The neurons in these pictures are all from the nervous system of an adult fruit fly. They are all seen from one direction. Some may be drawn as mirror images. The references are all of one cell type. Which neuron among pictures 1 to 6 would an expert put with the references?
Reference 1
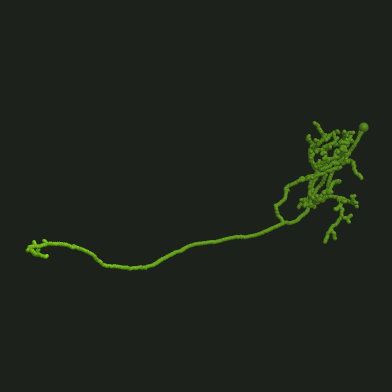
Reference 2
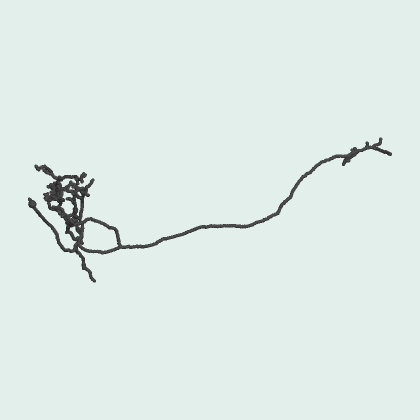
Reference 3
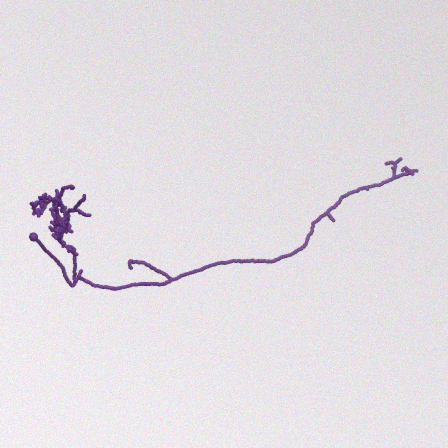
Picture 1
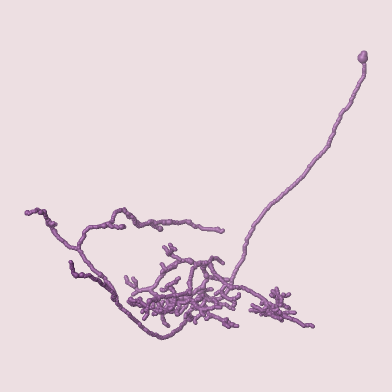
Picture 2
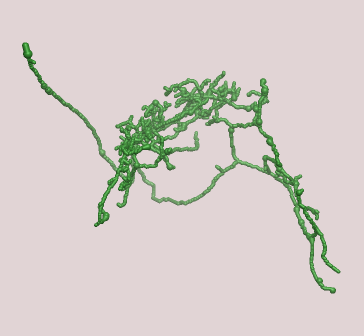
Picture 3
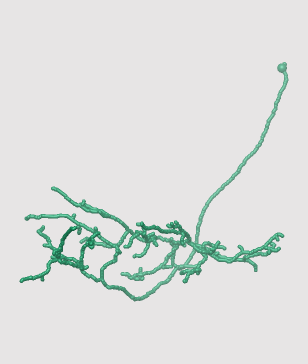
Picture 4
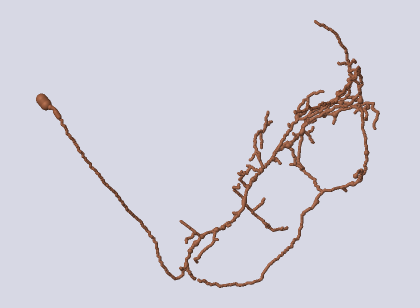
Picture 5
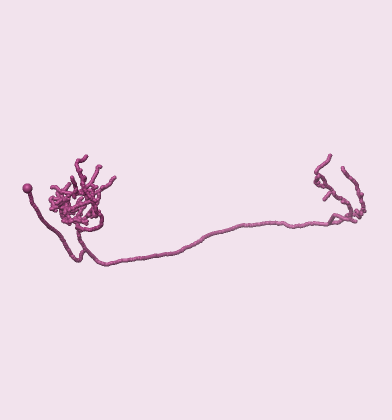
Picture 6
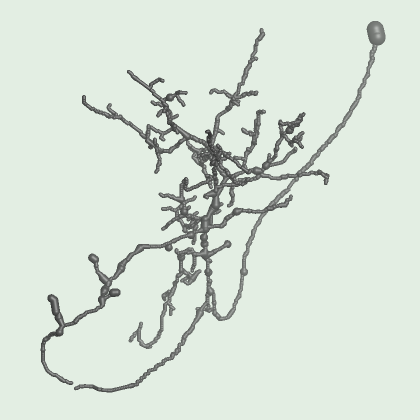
6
